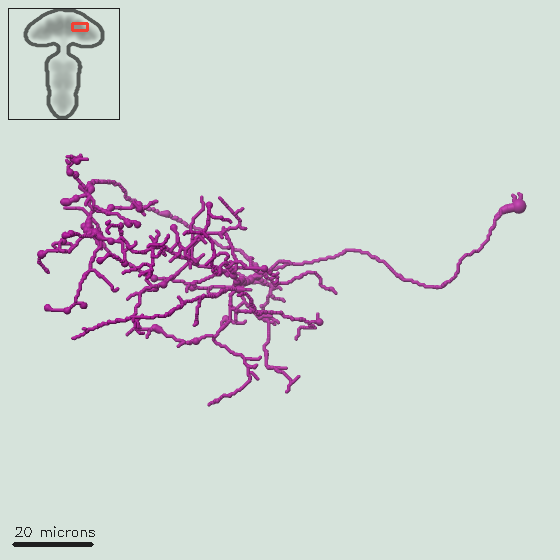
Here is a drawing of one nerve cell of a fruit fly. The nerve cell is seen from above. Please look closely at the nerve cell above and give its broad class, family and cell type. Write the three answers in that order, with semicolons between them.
central-brain intrinsic neuron; hemilineage SLPal1; SLP018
